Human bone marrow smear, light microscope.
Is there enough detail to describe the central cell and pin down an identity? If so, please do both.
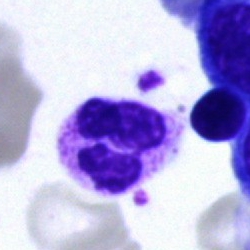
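Nucleus divided into two large lobes, one above the other. Pale curved cleft separating upper lobe from lower. Cytoplasm pale pinkish-lilac, moderate rim around nucleus. Outline roughly oval, edge slightly irregular. Cell: segmented neutrophil.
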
